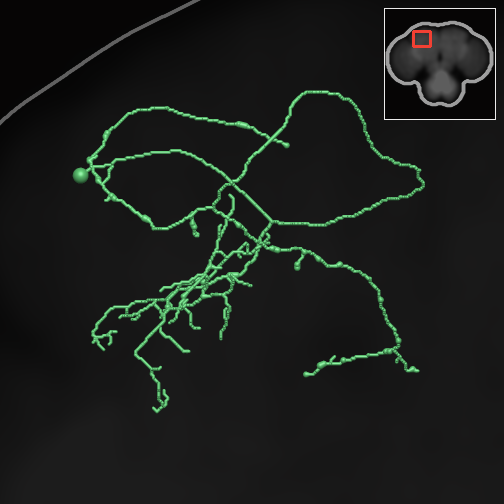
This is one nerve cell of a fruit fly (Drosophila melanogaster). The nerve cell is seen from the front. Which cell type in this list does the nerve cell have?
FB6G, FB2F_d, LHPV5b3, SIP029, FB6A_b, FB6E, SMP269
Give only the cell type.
LHPV5b3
